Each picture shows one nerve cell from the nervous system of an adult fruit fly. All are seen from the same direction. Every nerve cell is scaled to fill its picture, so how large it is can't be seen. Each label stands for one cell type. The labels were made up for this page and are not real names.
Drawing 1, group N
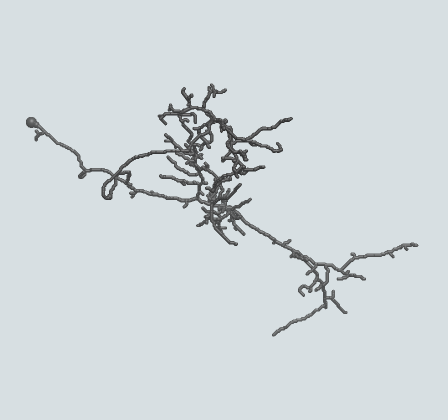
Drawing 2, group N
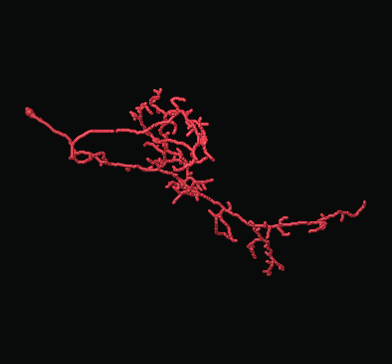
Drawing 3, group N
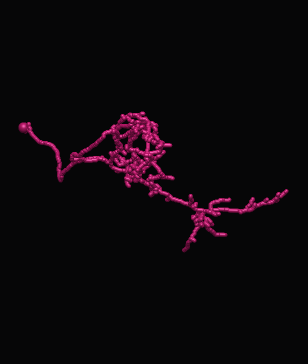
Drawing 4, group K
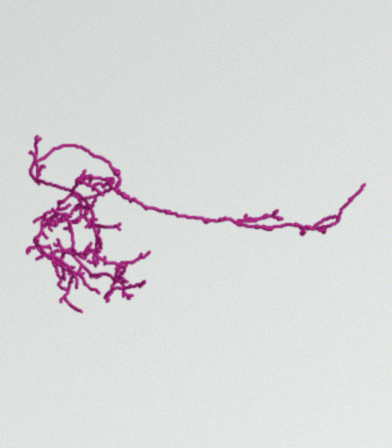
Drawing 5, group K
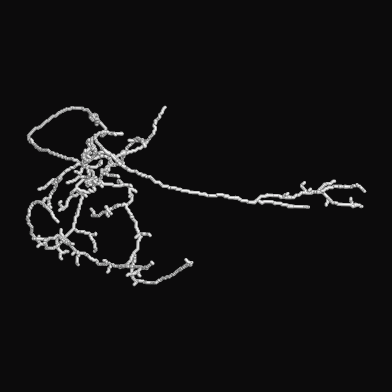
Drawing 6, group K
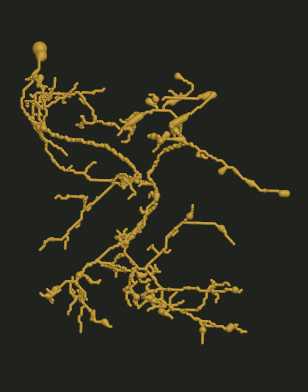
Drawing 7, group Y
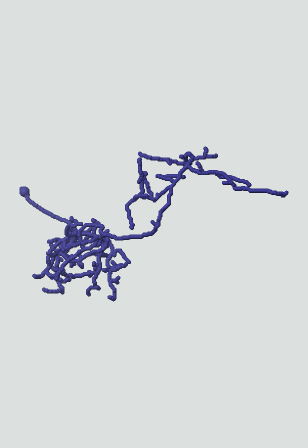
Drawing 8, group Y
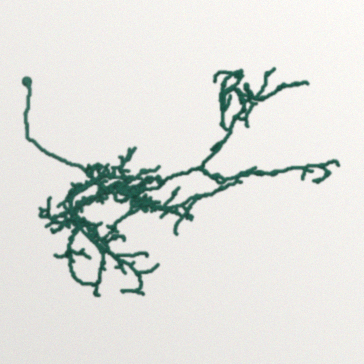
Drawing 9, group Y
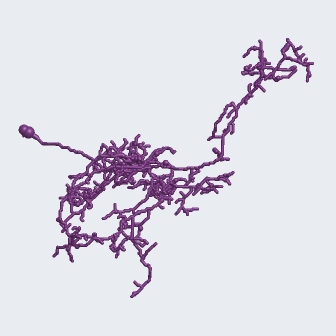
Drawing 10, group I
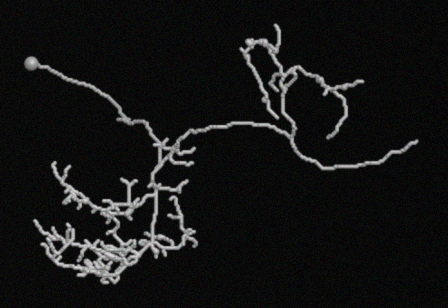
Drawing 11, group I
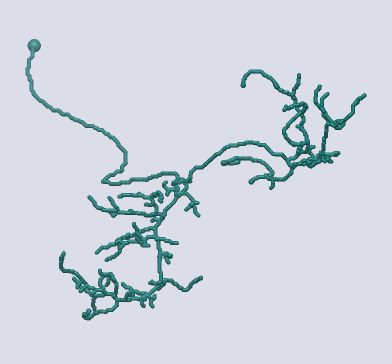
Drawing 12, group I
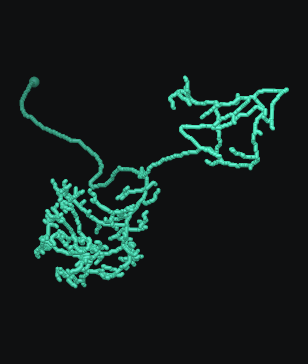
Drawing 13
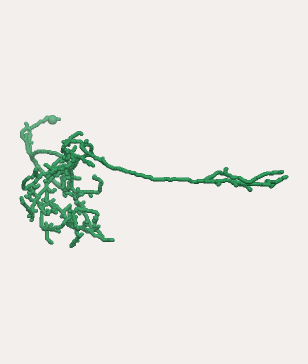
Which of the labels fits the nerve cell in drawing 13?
group K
